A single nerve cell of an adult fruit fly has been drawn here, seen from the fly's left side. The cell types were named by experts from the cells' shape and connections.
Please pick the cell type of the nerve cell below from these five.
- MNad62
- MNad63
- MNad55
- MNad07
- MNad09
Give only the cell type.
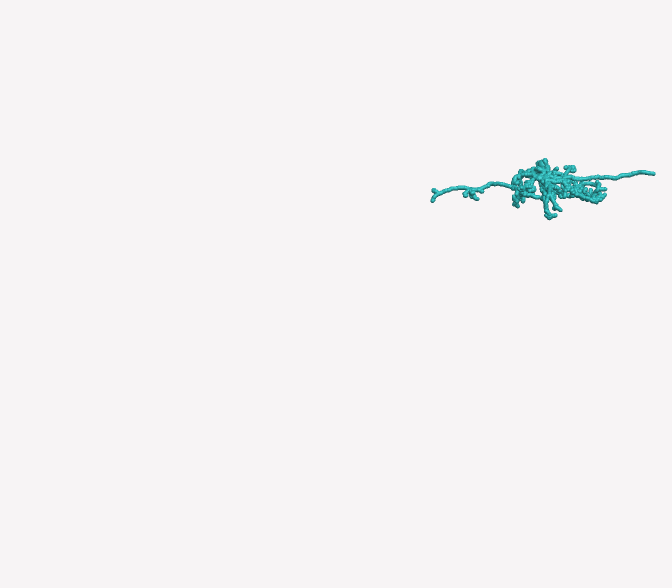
MNad09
